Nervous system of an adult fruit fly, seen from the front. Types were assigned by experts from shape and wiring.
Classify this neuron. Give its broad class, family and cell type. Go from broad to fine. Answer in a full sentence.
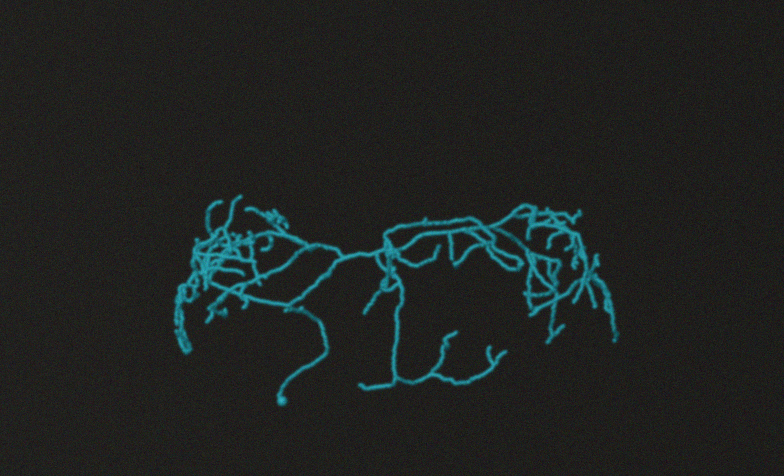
A nerve-cord intrinsic neuron of hemilineage 04B, type IN04B016.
